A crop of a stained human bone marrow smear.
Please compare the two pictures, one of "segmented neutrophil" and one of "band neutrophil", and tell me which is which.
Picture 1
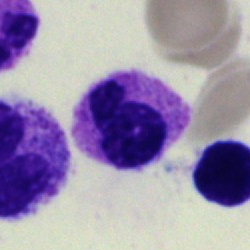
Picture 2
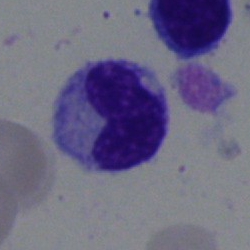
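Identification first: picture 1, segmented neutrophil; picture 2, band neutrophil. Outline: both are round, the segmented neutrophil with a slightly fuzzy edge and the band neutrophil with a smooth one. Nucleus: in the band neutrophil a deep notch opens toward the left, and the nucleus fills the right side of the cell while the cytoplasm lies mainly on the left.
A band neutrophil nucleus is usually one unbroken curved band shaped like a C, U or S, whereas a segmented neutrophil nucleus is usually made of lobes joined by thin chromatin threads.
Chromatin: dark purple in both, condensed in the segmented neutrophil, which shows no nucleoli. Cytoplasm: pale greyish-blue in the band neutrophil, with no distinct granules. Surroundings: a small, round, very dark nucleated cell lies just to the lower right of the segmented neutrophil.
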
